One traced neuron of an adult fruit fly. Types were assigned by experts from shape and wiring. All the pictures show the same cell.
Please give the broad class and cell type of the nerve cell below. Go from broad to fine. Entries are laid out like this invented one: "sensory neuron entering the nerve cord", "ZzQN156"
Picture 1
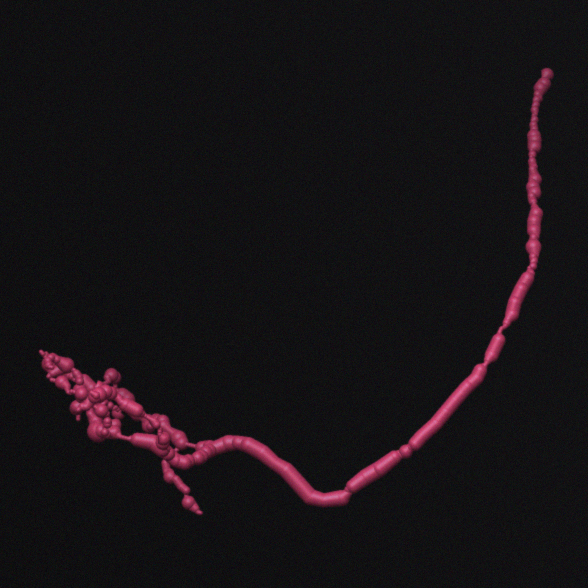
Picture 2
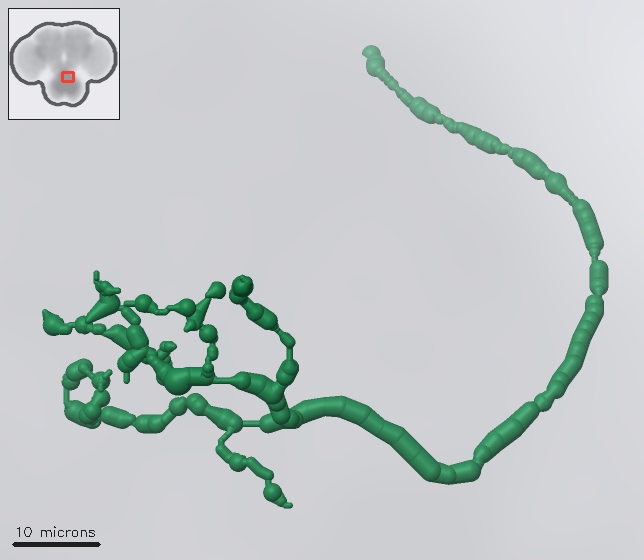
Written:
"sensory neuron entering the nerve cord", "SNxx04"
